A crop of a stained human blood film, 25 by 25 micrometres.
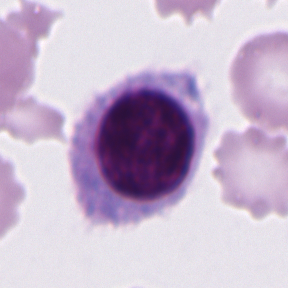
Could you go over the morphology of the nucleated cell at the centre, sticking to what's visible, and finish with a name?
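Dense, dark purple chromatin stains the nucleus throughout. No nucleoli can be made out within it. The outer edge of the cell is irregular and frayed rather than smooth. The cytoplasm contains no vacuoles. This is a hairy cell.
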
